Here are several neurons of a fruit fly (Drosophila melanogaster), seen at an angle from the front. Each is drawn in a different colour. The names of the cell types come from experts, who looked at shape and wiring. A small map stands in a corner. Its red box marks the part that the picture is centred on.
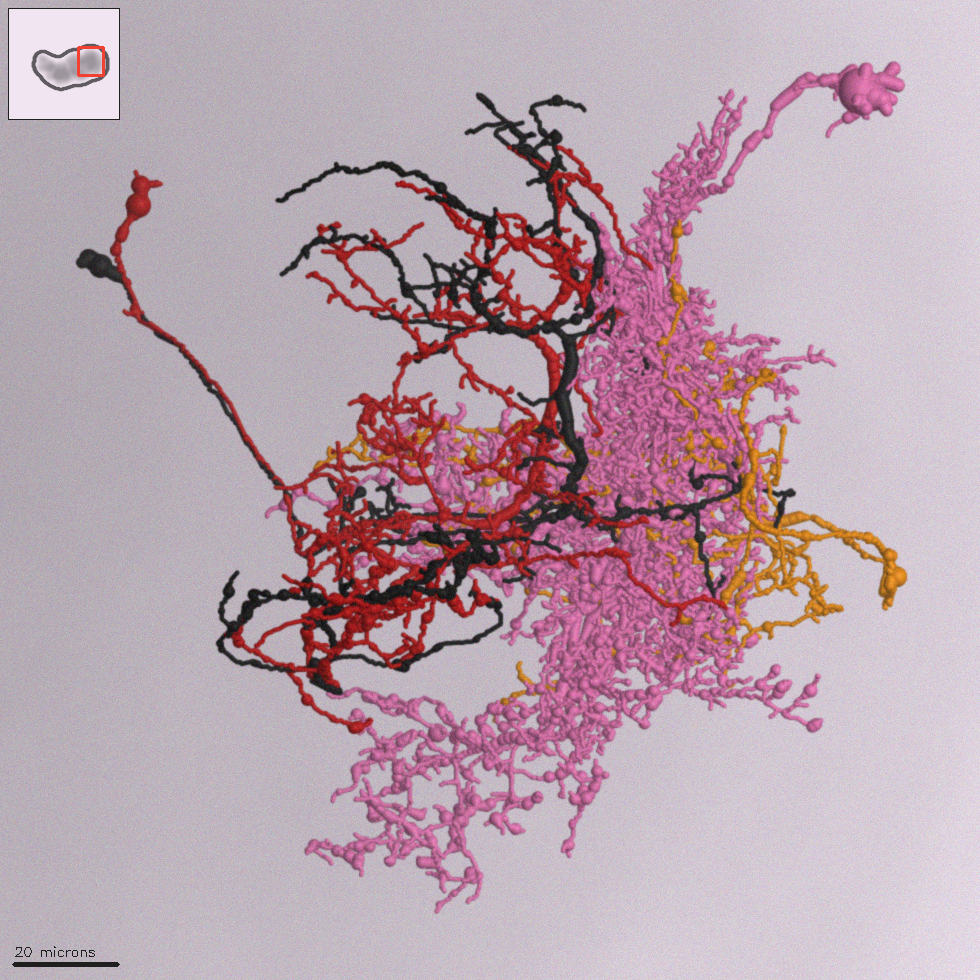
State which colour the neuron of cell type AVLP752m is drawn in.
red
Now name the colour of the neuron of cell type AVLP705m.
black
